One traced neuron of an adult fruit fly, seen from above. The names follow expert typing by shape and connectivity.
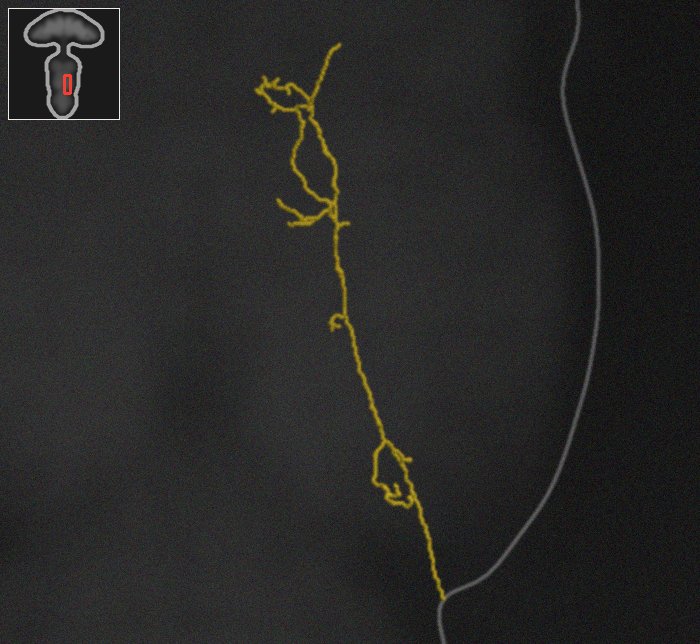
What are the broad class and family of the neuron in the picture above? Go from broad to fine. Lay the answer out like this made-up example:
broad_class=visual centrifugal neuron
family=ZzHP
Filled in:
broad_class=sensory neuron entering the nerve cord
family=class mechanosensory proprioceptive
